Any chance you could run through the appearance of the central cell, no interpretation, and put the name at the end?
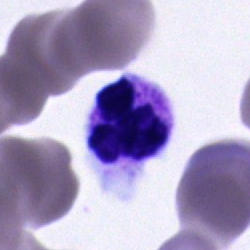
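A roughly round outline bounds the cell. Its nuclear chromatin stains dense and very dark purple-blue. Purple granules lie in the cytoplasm. A faint, pale bluish smudge extends from the lower edge of the cell. This is a segmented neutrophil.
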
